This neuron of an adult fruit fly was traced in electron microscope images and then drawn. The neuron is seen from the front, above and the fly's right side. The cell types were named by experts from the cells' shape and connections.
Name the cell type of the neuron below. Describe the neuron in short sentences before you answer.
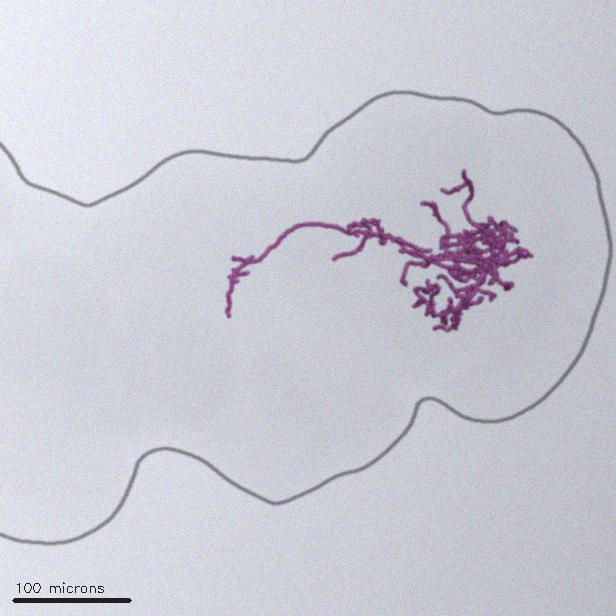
The cell body can be seen on the right of the picture. By the scale bar it is about 250 microns wide in this view. Its broad class is central-brain intrinsic neuron. The cell type is CB3683.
